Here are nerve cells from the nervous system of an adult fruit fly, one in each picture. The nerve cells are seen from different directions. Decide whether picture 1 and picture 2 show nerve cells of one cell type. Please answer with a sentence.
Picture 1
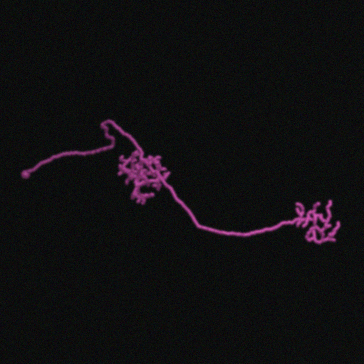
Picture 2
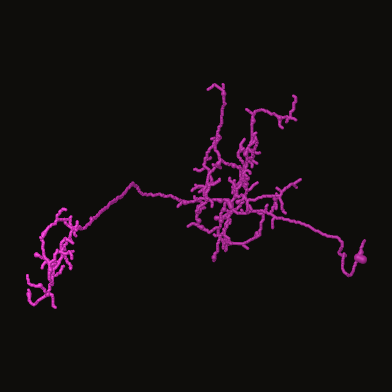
They are of the same cell type.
